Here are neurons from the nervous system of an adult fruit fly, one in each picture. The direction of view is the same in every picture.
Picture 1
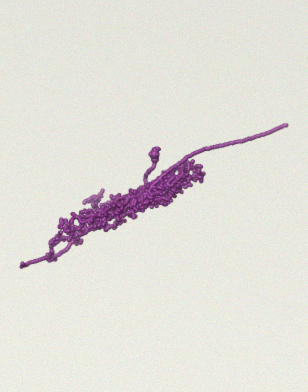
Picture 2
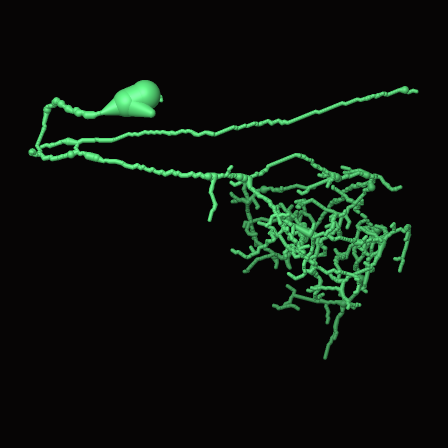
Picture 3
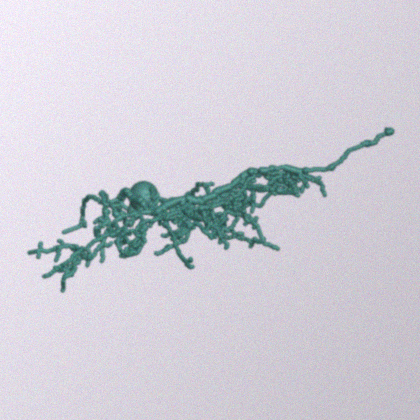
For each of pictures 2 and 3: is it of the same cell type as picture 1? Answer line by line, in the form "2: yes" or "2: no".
2: no
3: no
